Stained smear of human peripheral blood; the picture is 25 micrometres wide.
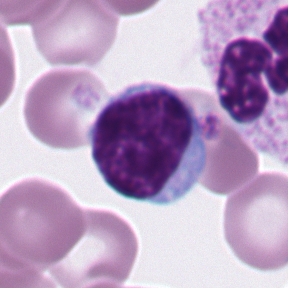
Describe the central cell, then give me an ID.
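First, the nucleus fills most of the cell. Second, its chromatin is dark purple and coarsely clumped. Third, the cytoplasm is pale blue, a narrow rim that is widest at the lower right of the nucleus. The cell is a typical lymphocyte.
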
